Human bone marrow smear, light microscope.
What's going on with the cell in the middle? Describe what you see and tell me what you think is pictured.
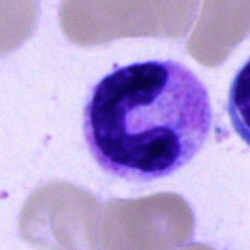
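Start with the outline of the middle cell: it is round and smooth. Now follow the nucleus, a single curved band bent into a C, with its open side facing to the right. Notice the chromatin, dark purple and coarsely clumped. What you are looking at is a band neutrophil.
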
